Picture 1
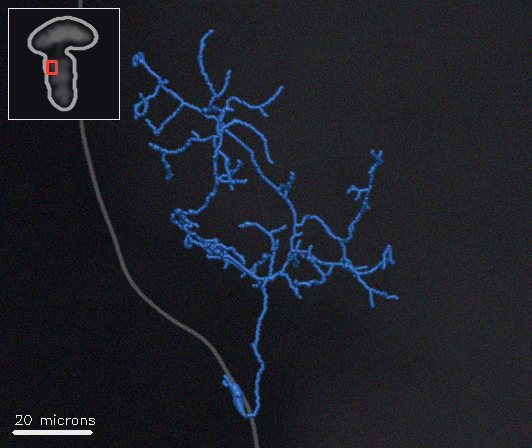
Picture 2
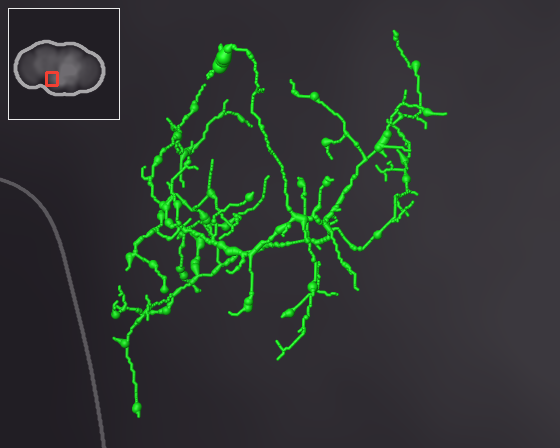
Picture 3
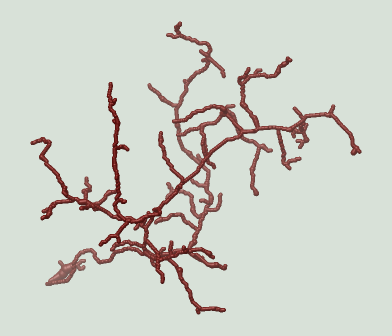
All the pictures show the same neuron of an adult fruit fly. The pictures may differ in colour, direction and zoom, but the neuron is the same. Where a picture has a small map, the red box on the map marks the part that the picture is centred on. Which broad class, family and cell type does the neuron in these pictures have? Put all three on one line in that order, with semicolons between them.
nerve-cord intrinsic neuron; hemilineage 21A; IN21A082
